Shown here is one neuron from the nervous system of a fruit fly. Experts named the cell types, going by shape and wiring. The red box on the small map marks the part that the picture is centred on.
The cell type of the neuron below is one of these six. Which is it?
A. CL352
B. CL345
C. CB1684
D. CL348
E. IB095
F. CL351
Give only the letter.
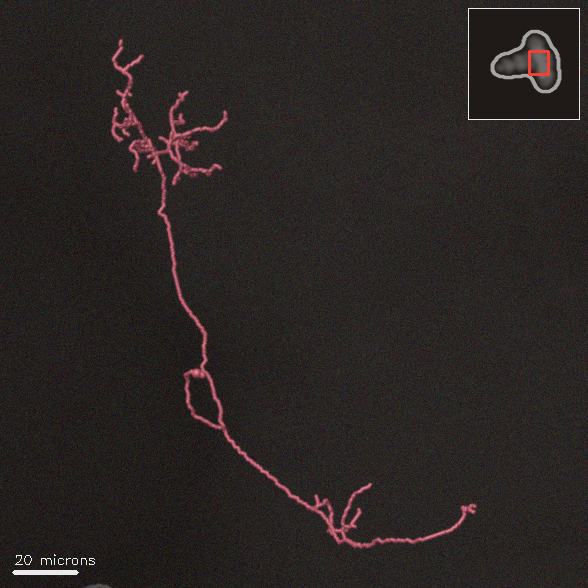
F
